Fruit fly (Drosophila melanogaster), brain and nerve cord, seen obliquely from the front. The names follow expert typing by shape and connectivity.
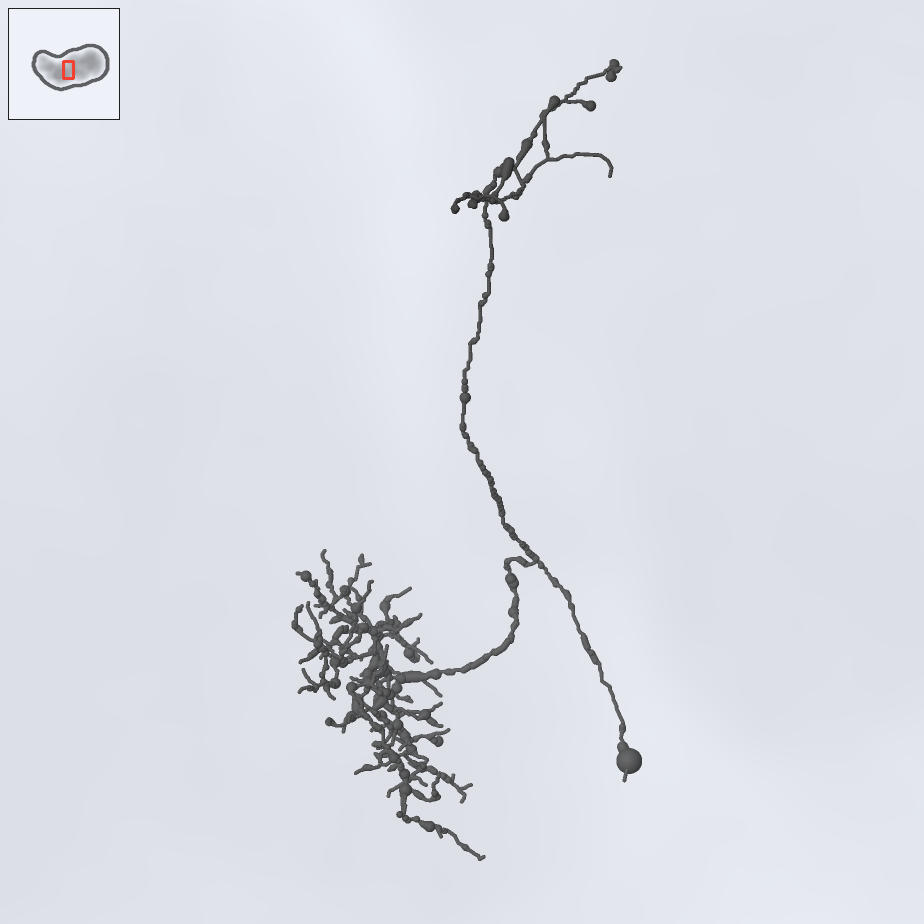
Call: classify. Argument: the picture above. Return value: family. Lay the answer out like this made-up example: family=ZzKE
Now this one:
family=LC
